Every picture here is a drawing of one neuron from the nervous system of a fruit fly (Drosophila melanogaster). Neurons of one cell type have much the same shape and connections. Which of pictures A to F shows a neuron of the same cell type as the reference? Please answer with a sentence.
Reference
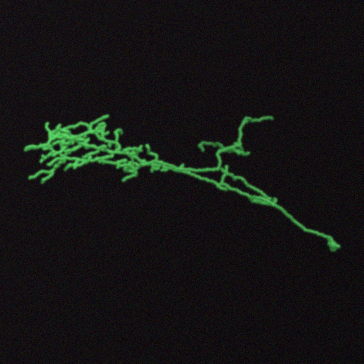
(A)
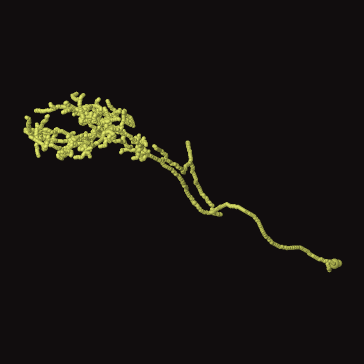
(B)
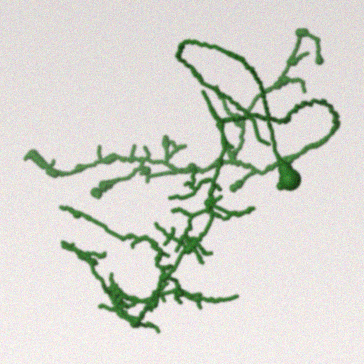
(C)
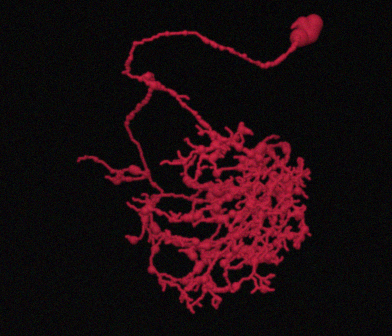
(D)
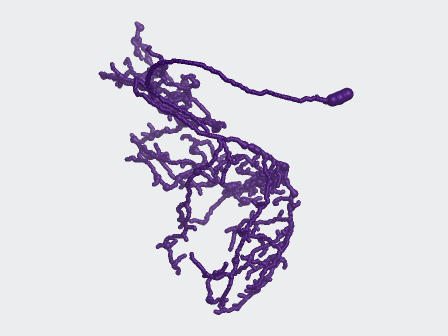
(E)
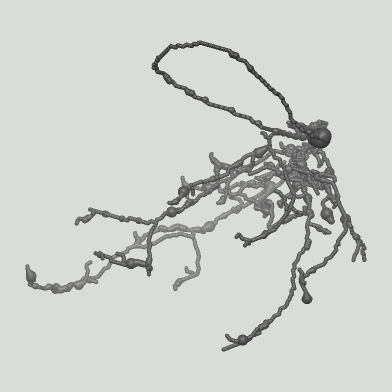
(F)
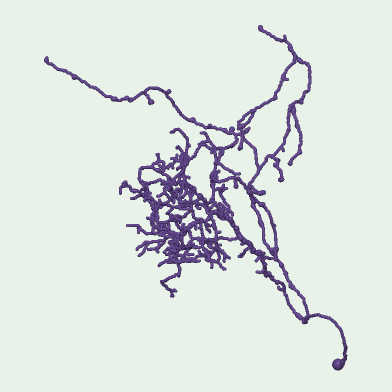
The neuron in picture A is of the same cell type.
